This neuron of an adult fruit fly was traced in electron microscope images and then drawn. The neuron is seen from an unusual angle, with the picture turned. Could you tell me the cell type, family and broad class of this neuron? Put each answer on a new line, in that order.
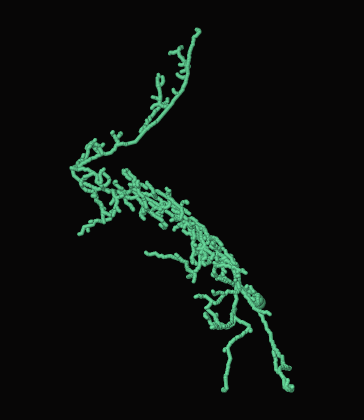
SMP537
hemilineage SMPpd2
central-brain intrinsic neuron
